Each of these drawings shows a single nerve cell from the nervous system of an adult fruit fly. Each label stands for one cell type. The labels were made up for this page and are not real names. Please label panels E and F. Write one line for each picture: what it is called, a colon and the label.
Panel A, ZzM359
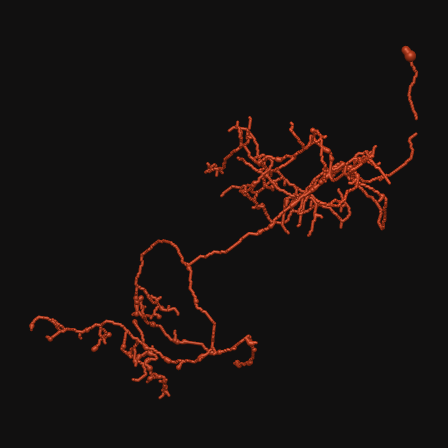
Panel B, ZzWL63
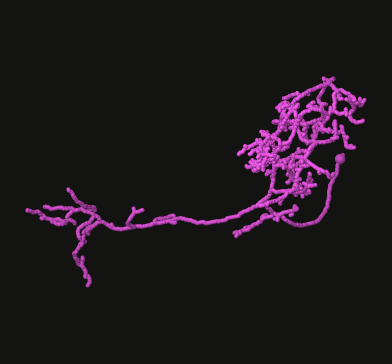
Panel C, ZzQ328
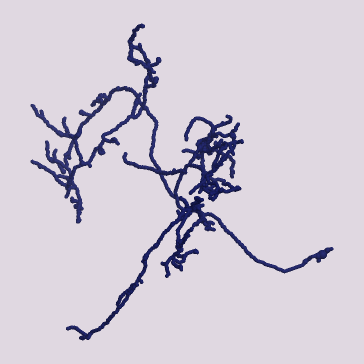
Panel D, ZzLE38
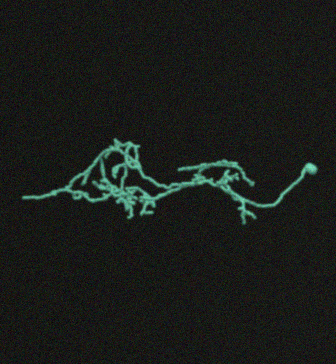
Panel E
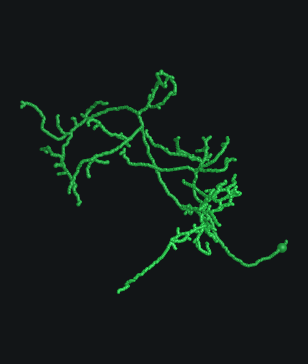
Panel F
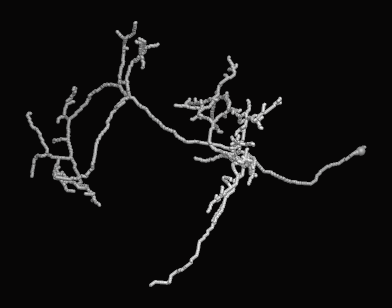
E: ZzQ328
F: ZzQ328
